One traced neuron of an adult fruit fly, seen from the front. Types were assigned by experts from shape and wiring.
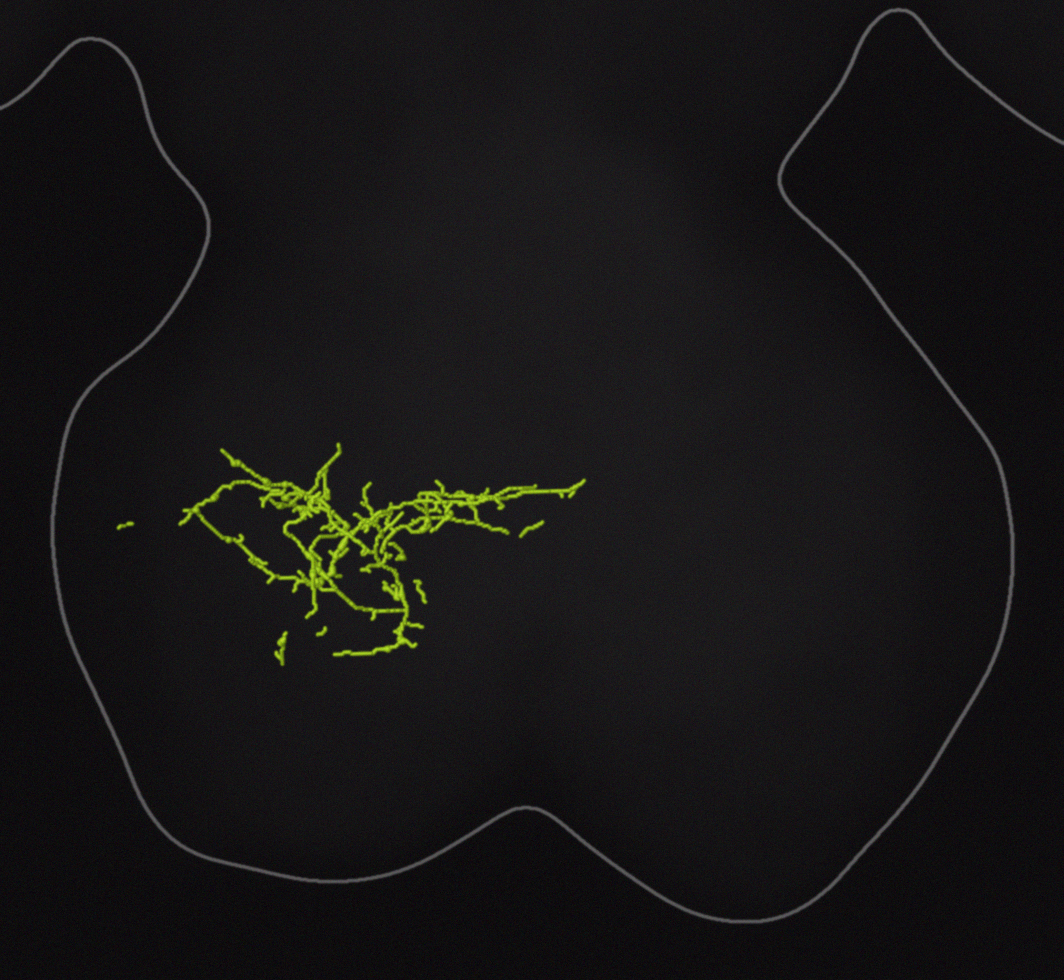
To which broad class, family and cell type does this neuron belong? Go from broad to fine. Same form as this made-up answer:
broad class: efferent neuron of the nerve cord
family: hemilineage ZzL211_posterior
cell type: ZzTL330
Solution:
broad class: nerve-cord intrinsic neuron
family: hemilineage 12B
cell type: IN12B021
